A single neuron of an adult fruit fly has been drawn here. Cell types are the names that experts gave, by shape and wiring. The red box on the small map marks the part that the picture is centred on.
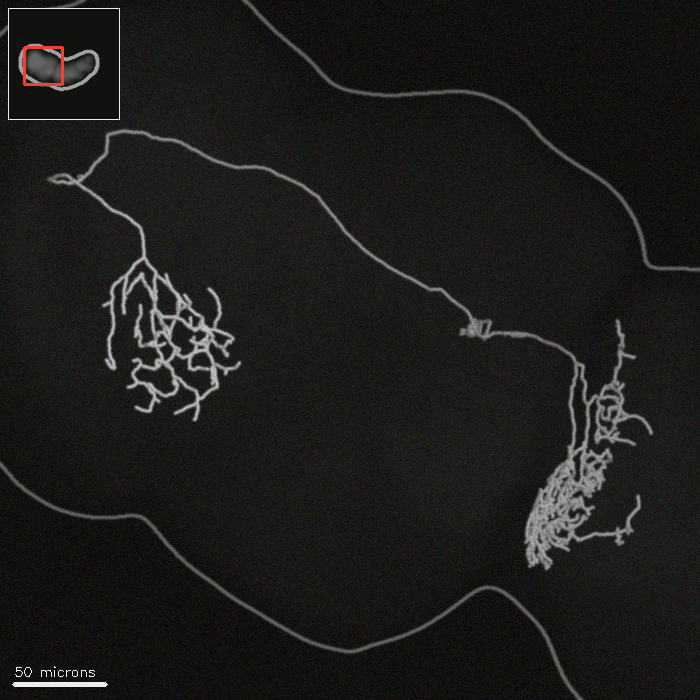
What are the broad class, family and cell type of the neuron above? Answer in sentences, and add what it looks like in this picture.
Its broad class is optic-lobe intrinsic neuron. Its family is LT. The cell type is LT54. By the scale bar it is about 350 microns wide in this view. Dozens of branch ends can be seen.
